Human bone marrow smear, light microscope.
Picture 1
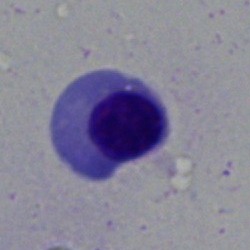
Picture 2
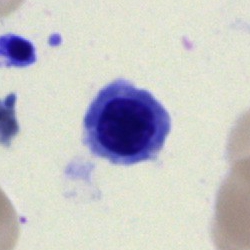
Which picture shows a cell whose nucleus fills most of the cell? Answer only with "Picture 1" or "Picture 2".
Picture 2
